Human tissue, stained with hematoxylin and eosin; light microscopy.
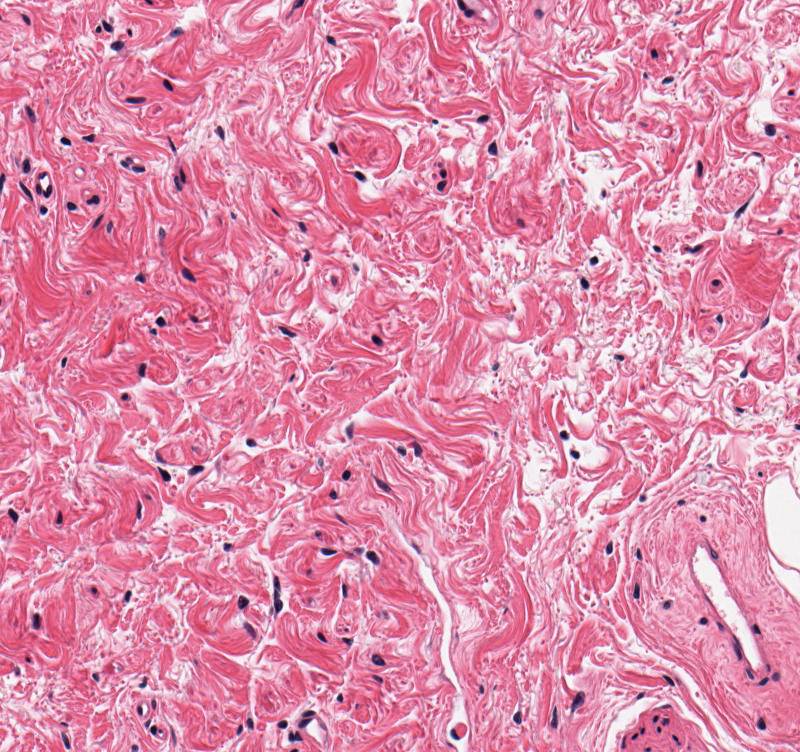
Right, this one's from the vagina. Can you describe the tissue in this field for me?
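Wavy pink collagen bundles take up the whole field, running every which way. Between them you'll see a sparse scatter of small, dark, elongated nuclei of fibroblasts. Narrow clear clefts part the bundles, opening wider toward the upper right. There's no epithelium anywhere.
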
